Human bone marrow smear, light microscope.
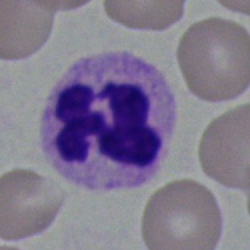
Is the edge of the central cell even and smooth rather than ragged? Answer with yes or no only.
Yes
